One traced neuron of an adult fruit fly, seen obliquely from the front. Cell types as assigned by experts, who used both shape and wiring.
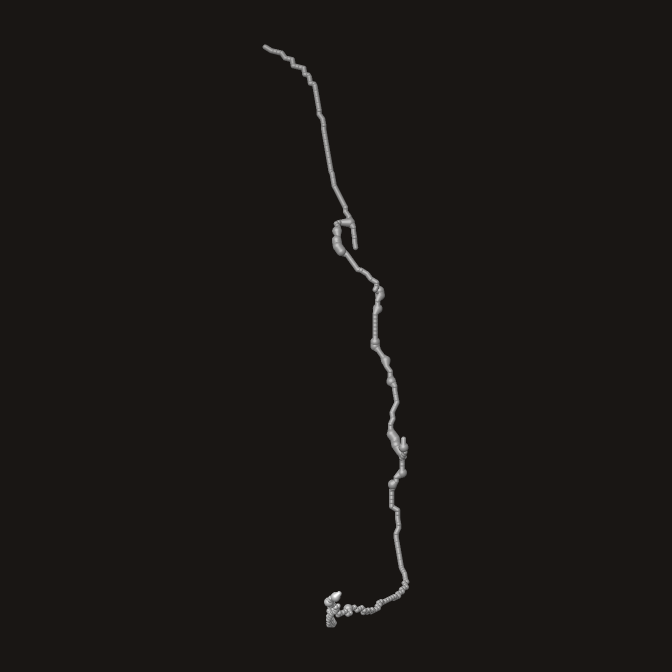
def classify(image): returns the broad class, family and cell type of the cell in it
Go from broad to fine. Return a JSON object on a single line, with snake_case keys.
{"broad_class": "sensory neuron entering the brain", "family": "class olfactory", "cell_type": "ORN_VM6l"}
